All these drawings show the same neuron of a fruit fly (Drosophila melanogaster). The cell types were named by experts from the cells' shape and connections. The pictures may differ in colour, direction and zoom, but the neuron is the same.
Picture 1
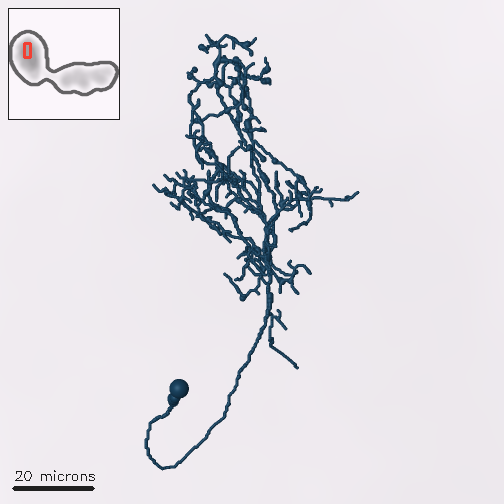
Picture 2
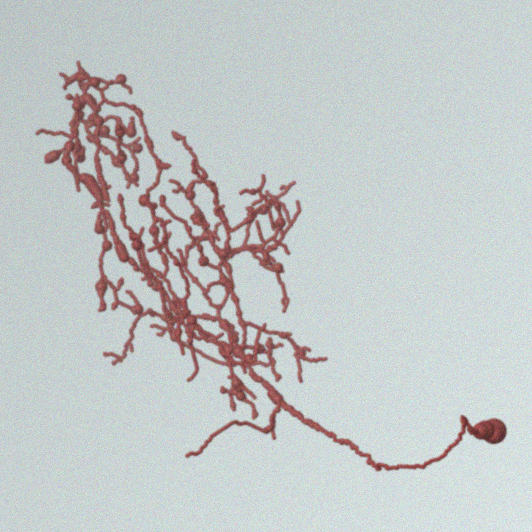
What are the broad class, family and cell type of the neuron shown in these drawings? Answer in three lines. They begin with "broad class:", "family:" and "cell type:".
broad class: central-brain intrinsic neuron
family: hemilineage SLPal3_and_SLPal4_dorsal
cell type: SLP179_b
